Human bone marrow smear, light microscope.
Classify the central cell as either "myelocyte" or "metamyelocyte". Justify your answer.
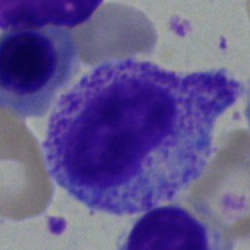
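It's a myelocyte. The outline is irregular, with a broad extension of cytoplasm reaching toward the upper right. The nucleus sits toward the left of the cell, leaving a wider band of cytoplasm on the right. That cytoplasm is abundant and pale bluish-grey, and numerous purple granules fill it, most crowded along the cell margin.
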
